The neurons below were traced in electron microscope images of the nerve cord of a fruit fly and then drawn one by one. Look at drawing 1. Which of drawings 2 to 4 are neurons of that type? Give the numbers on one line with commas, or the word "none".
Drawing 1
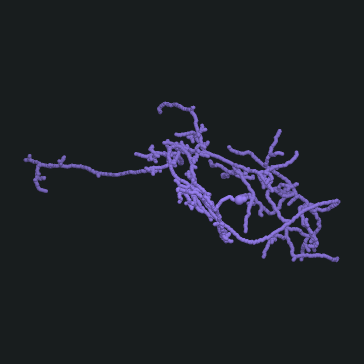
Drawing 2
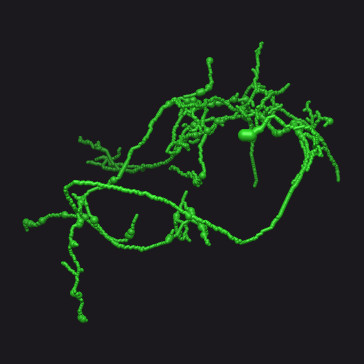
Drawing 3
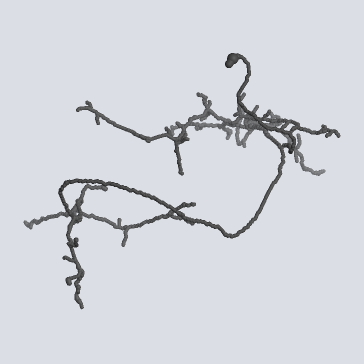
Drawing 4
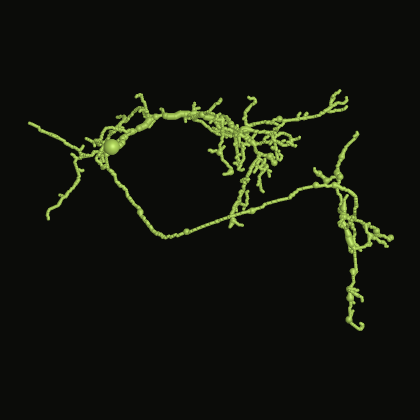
2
